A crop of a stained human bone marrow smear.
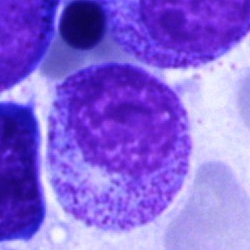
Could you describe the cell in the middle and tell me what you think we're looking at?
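Round and smooth, the outline of this cell encloses cytoplasm scattered with many reddish-purple granules. Just below the nucleus, a paler, granule-poor area interrupts them. No vacuoles are present in the cytoplasm. The cell is a myelocyte.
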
